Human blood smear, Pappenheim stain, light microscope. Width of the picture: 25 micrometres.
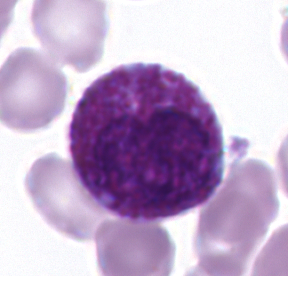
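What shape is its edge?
Round and smooth.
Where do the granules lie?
Over the nucleus as well as the cytoplasm, with no clear granule-free rim at the edge.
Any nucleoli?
None can be seen.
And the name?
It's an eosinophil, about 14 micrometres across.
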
